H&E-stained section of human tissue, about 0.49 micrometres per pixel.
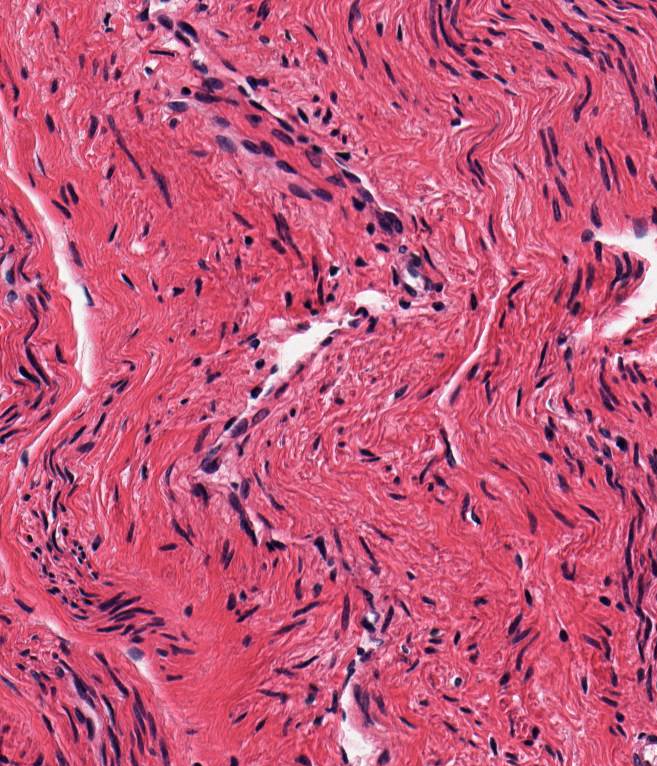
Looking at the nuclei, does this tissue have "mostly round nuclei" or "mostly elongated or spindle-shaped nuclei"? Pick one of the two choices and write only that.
Mostly elongated or spindle-shaped nuclei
